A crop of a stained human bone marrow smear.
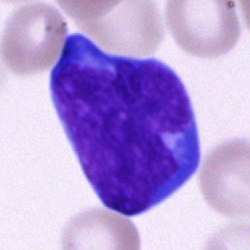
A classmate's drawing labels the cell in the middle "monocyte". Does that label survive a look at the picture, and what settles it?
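Thin cytoplasmic rim around the nucleus; nucleus fills most of the cell.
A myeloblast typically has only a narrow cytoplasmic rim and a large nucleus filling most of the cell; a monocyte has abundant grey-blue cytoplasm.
Verdict: blast, not monocyte. Cytoplasm deep blue. Outline irregular, angular, several fairly straight edges; nucleus follows this angular shape. Chromatin finely stippled with small paler spots, not coarsely clumped. Small pale clear patch at lower right edge of nucleus.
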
